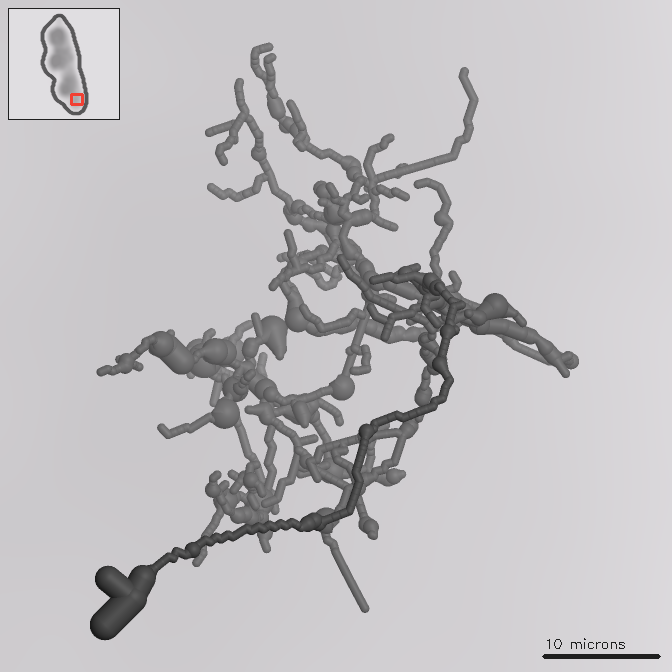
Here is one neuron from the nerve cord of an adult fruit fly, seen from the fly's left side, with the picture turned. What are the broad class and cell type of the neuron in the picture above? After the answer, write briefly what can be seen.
It is a nerve-cord intrinsic neuron. The cell type is INXXX295. By the scale bar it is about 50 microns tall in this view. The picture shows dozens of branch ends.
